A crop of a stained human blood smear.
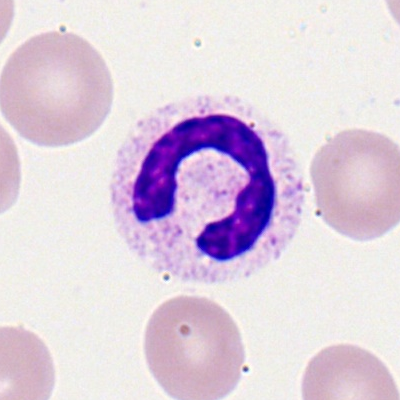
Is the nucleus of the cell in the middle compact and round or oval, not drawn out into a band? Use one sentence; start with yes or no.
No, the nucleus is stretched into a curved band and lacks separate lobes.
